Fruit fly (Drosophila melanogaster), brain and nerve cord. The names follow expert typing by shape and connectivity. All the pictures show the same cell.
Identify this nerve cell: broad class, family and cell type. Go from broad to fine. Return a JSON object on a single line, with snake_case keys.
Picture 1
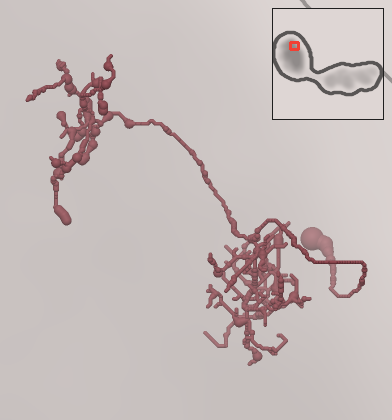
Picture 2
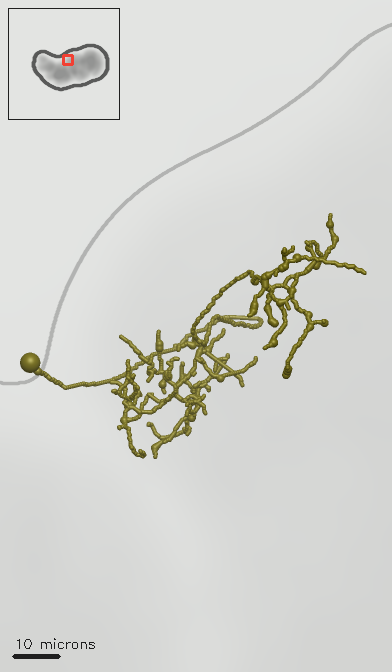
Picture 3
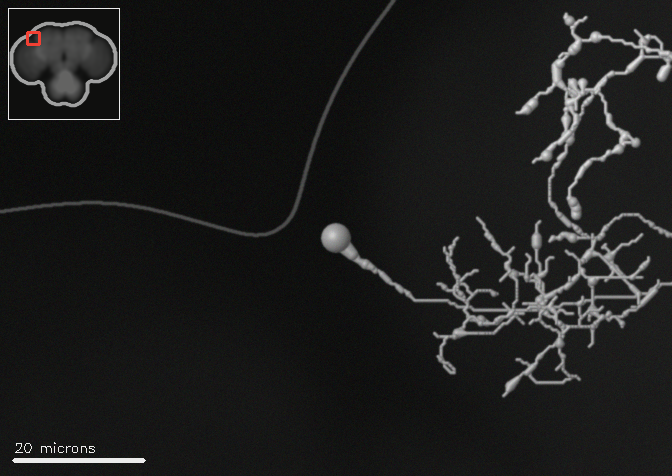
{"broad_class": "central-brain intrinsic neuron", "family": "hemilineage LHp1", "cell_type": "LHPV4a5"}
